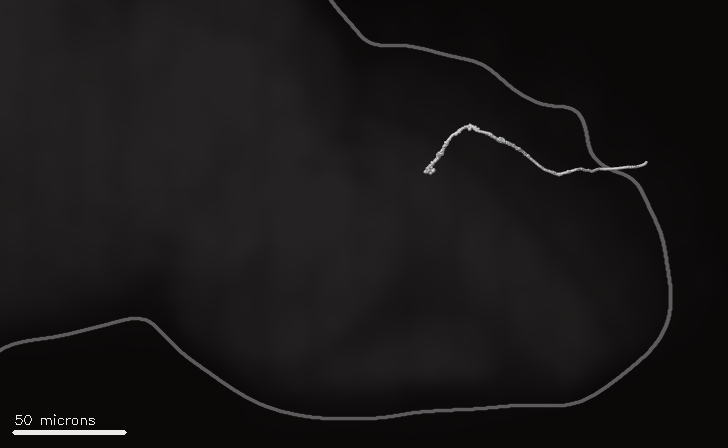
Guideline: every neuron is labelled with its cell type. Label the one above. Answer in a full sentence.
The cell type is R7p.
